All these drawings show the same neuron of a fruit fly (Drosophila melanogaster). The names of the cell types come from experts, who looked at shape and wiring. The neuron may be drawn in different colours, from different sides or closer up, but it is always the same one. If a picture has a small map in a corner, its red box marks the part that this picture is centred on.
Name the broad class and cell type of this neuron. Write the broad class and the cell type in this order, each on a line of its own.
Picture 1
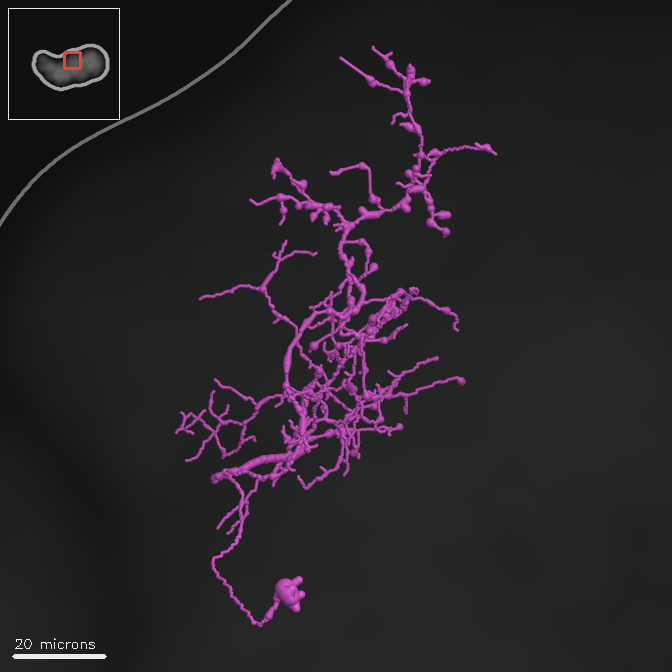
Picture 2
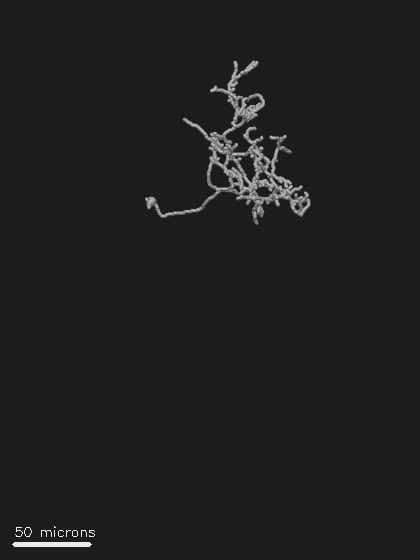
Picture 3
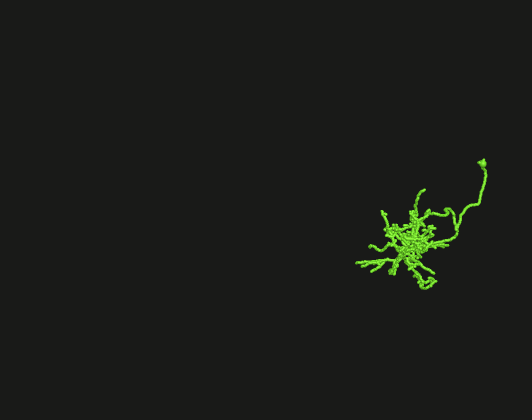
central-brain intrinsic neuron
SLP231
